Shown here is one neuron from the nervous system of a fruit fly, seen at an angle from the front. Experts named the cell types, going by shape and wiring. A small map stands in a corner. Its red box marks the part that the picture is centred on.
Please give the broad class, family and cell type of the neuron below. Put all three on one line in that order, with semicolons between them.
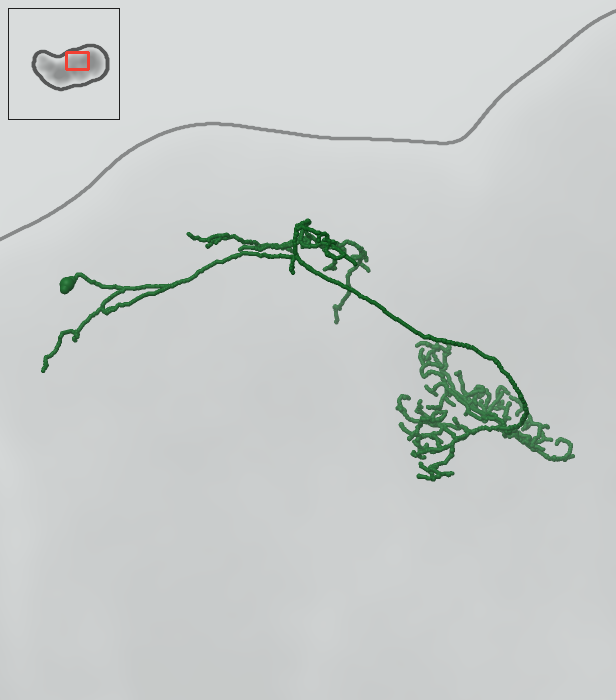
central-brain intrinsic neuron; hemilineage DL1_dorsal; FB2I_a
